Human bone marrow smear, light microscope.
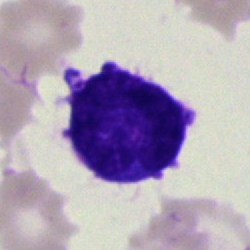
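Blast at the centre of the field. Outline: roughly round, with several small knob-like blebs projecting from the cell margin. Staining: deep, dark purple-blue throughout the cell. Cytoplasm: scant, with no broad rim set apart from the nucleus.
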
